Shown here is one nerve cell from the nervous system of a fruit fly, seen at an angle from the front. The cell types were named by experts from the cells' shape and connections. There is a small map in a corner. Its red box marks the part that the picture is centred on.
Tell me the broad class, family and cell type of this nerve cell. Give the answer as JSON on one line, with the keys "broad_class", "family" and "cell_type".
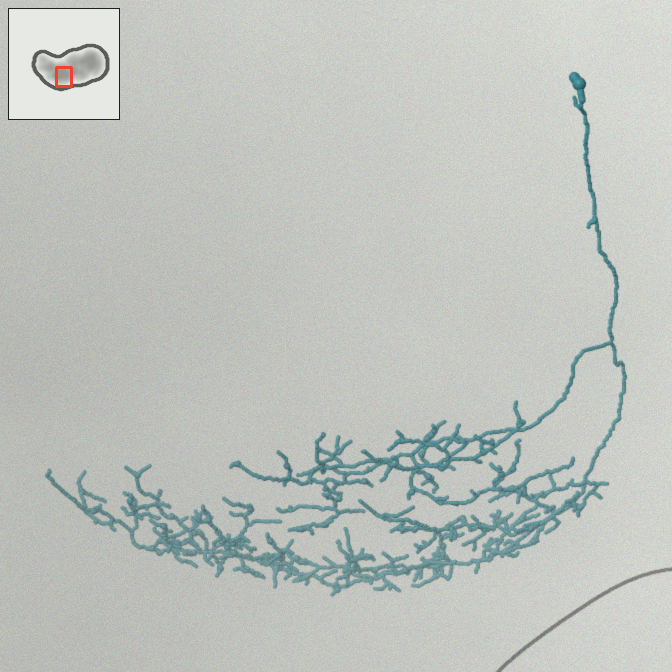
{"broad_class": "optic-lobe intrinsic neuron", "family": "Cm", "cell_type": "Cm17"}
